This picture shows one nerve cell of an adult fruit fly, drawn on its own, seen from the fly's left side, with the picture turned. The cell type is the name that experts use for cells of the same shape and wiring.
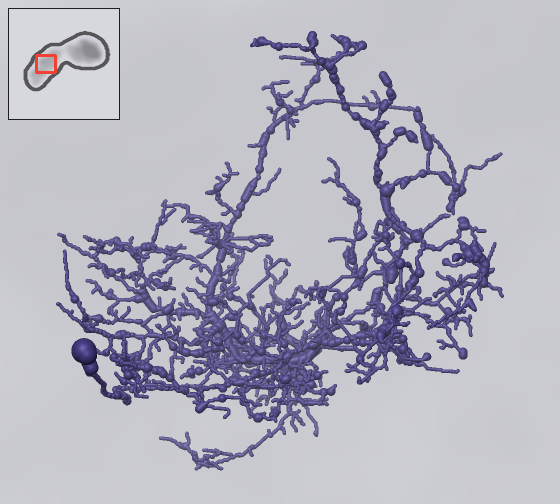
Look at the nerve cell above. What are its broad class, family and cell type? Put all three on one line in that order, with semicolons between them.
nerve-cord intrinsic neuron; hemilineage 03B; IN03B032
